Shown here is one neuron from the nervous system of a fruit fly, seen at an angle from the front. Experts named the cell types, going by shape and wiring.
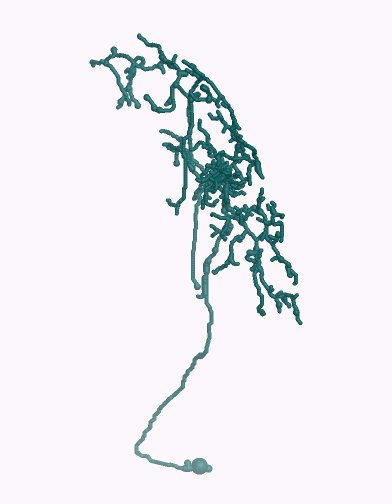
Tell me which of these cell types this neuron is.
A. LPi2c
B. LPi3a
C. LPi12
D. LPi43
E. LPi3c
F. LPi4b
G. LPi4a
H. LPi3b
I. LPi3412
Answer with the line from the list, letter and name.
H. LPi3b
